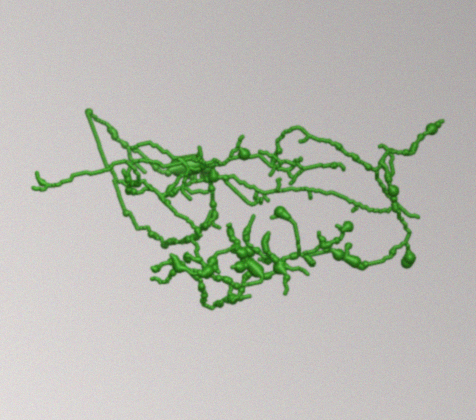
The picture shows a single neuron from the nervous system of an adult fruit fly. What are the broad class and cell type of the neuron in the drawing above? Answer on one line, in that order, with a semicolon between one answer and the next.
nerve-cord intrinsic neuron; INXXX441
